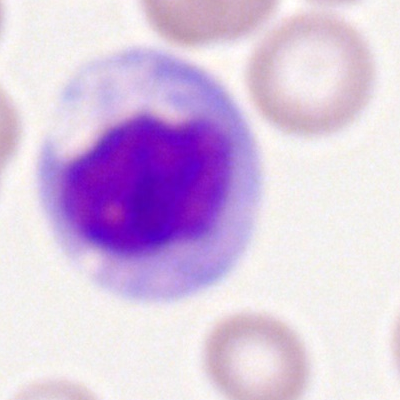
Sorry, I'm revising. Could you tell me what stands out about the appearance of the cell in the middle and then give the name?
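Let me start at the edge: the outline is round and smooth. The nuclear chromatin stains dark purple. I don't see any distinct granules in the cytoplasm. And there's a small pink spot in the lower left part of the nucleus. This is a monocyte.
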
